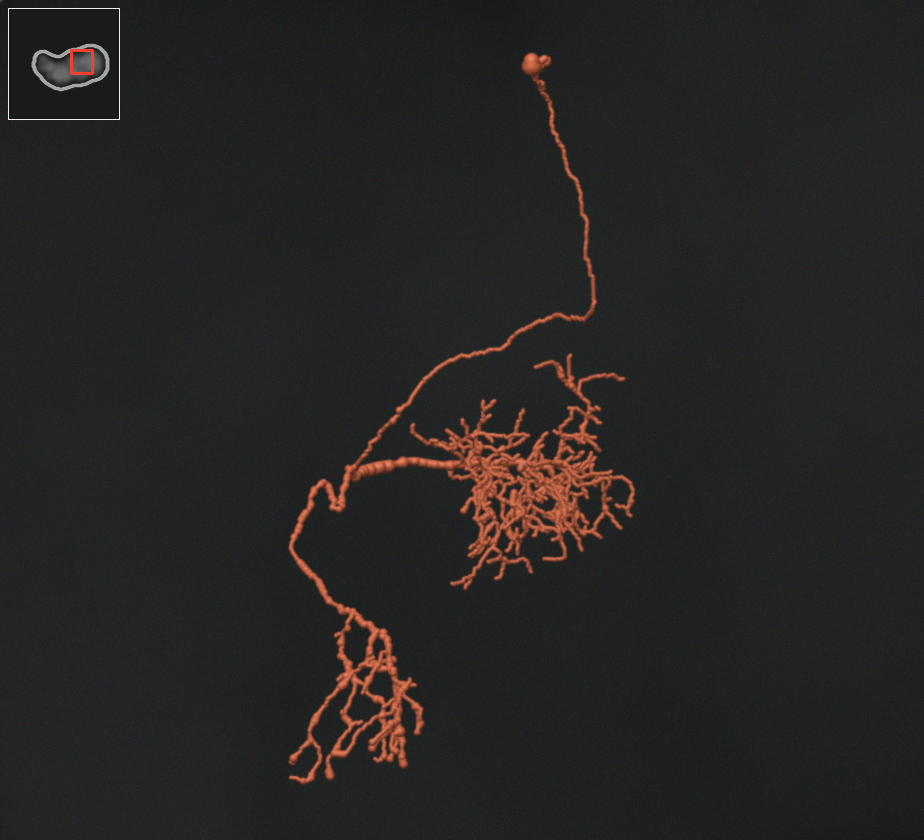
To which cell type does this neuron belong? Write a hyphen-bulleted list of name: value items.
- cell type: PS170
